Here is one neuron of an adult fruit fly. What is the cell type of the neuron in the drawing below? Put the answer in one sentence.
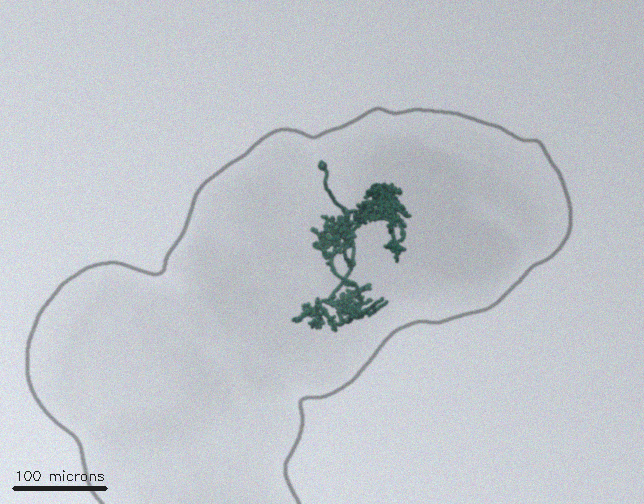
The cell type is LAL200.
